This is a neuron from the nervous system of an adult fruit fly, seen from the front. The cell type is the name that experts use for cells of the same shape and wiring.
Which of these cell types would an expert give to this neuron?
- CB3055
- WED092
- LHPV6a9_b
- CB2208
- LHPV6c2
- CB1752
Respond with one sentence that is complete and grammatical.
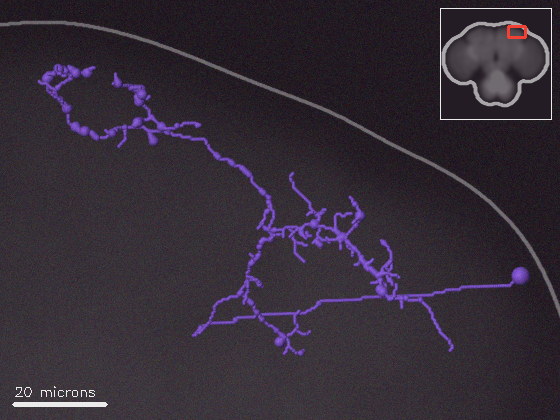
This neuron is classified under the cell type LHPV6a9_b.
